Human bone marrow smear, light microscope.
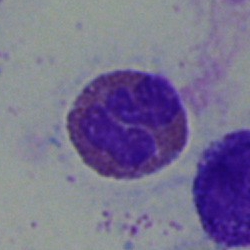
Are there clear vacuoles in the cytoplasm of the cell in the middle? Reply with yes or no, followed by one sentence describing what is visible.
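No. No vacuoles are seen in the cytoplasm.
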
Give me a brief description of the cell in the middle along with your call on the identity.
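The outline is round and its edge is smooth. The chromatin is dense and dark purple. Around the nucleus, the cytoplasm forms a pinkish-violet rim and contains fine granules throughout. The cell is an eosinophil.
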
